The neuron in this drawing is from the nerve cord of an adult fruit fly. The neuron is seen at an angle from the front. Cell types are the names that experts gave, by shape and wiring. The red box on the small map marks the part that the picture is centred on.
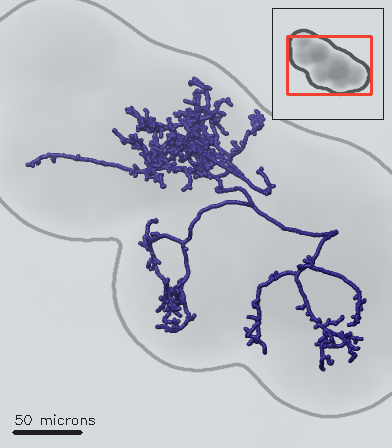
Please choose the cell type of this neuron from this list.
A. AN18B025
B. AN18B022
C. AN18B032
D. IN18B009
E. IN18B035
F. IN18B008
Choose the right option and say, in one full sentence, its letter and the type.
What the neuron is, by cell type, is IN18B008, option F.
